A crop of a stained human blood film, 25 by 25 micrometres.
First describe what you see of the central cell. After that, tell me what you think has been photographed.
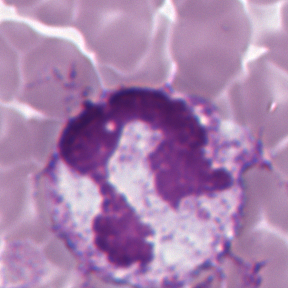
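Look first at the nucleus: a curved band bent into a hook or question-mark shape, narrowing at its lower left into a thinner strand joining a lower lobe. The cytoplasm is abundant, almost colourless, with fine violet granules. This is a segmented neutrophil.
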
